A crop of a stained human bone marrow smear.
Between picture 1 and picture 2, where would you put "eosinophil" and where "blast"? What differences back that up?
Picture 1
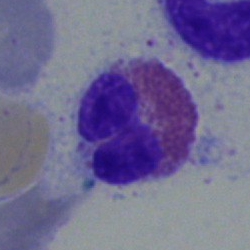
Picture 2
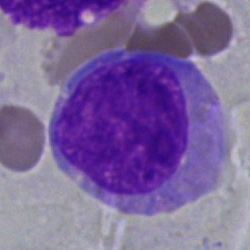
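To begin, picture 1 is an eosinophil and picture 2 a blast. Second, the outline: both cells are roughly round, the blast's edge being smooth.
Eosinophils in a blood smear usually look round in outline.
Third, the granules: in the eosinophil they are densely packed through the cytoplasm on the right side of the cell, while the blast shows none in its cytoplasm. Fourth, the nucleus: the eosinophil's chromatin stains a dense, dark purple with no nucleoli visible, and the blast's nucleus lies toward the left side of the cell.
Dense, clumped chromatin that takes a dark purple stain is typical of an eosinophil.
Last, the surroundings: part of a pale cell without a nucleus lies at the left edge of picture 1, and red cells press against the upper edge of the blast in picture 2.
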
